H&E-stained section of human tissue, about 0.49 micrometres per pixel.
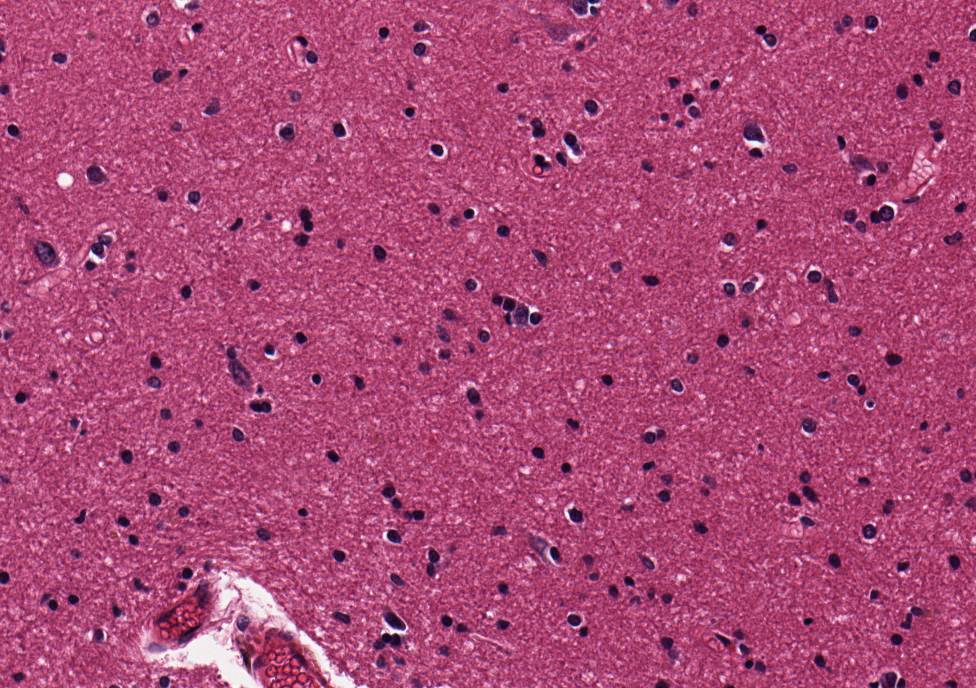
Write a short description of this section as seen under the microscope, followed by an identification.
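Most nuclei in this section are small, round and darkly stained, with little or no visible cytoplasm. Many sit inside a clear, unstained halo. In places, such as near the centre of the field, two to four nuclei cluster closely. At bottom left, vessel lumens are packed with red blood cells. The tissue is cerebral cortex.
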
